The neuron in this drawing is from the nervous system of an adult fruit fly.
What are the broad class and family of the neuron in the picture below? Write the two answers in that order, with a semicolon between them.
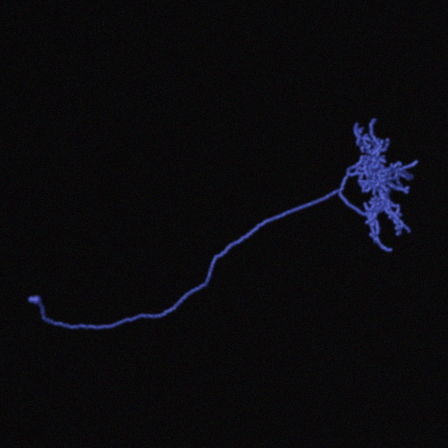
central-brain intrinsic neuron; hemilineage LALv1_ventral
